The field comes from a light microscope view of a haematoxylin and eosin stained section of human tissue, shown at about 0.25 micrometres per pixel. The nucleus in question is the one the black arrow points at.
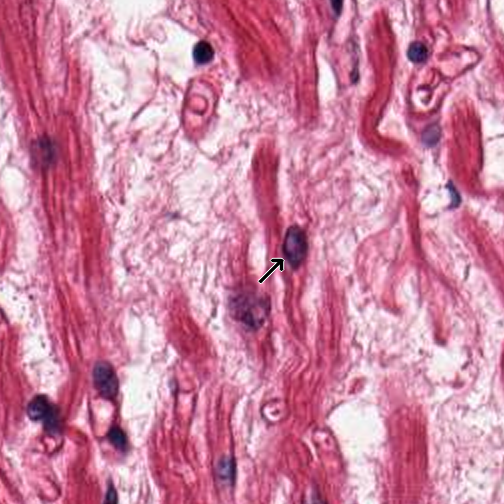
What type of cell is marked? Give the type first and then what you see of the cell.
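The marked cell is a cardiomyocyte. The nucleus is oval, with its long axis running along the length of the fibre. The nucleus is dark purple and fairly evenly stained. It is more compact and darker than the larger, blotchy nucleus just below and to the left of it. The cytoplasm is deep pink and drawn out into long, streaky strands above and below the nucleus. The fibre runs roughly parallel to other pink fibres, separated from them by pale, loose, wispy tissue.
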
